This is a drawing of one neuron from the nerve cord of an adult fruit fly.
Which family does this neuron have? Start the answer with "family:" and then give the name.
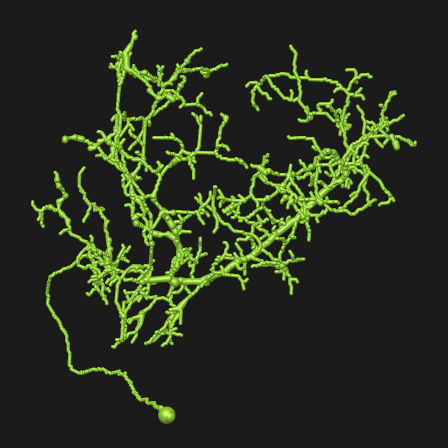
family: hemilineage 03A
